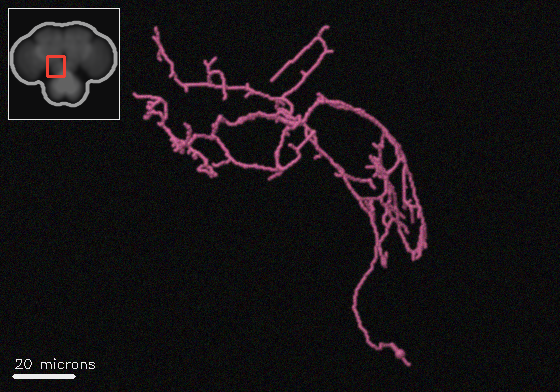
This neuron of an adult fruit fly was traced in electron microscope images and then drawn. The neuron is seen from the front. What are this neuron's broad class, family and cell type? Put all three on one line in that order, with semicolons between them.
central-brain intrinsic neuron; hemilineage LB3; CB1918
